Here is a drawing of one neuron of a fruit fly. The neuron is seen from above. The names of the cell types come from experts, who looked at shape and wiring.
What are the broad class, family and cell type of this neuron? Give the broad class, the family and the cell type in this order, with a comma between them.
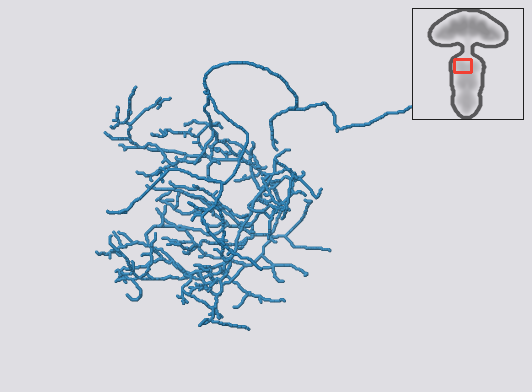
nerve-cord intrinsic neuron, hemilineage 01A, IN01A032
